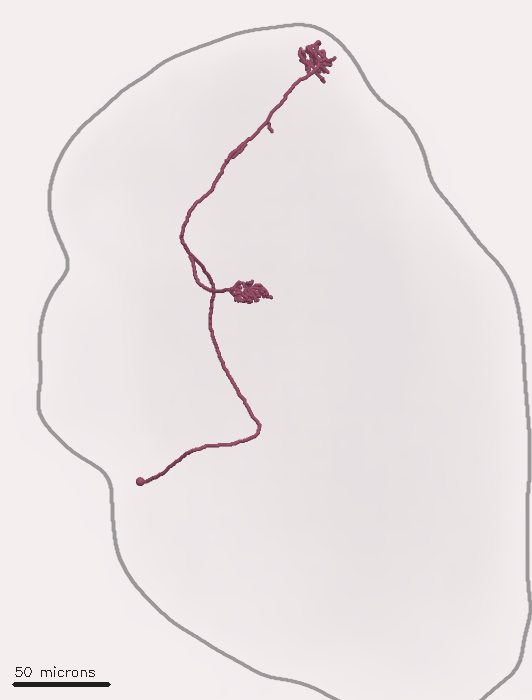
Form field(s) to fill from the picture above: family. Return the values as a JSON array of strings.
["hemilineage LALv1_dorsal"]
